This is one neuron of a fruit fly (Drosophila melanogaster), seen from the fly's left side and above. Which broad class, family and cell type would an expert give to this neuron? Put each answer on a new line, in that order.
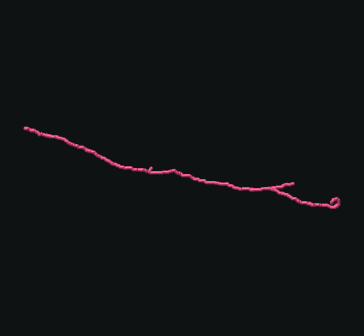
sensory neuron entering the brain
class mechanosensory
JO-DP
